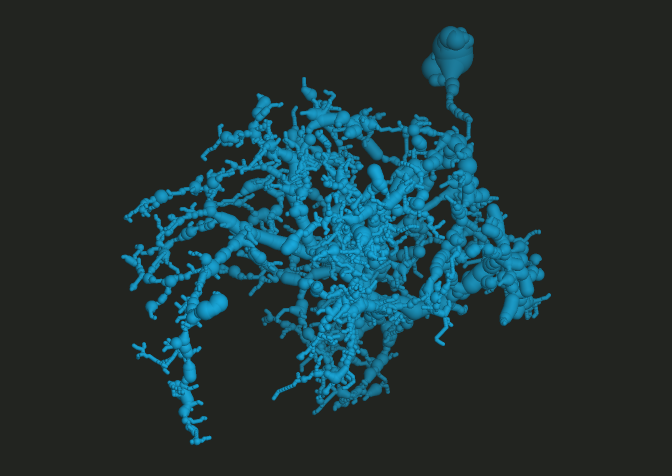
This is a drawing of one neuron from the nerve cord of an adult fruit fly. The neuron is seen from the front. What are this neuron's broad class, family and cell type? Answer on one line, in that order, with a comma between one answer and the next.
nerve-cord intrinsic neuron, hemilineage 19A, IN19A016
